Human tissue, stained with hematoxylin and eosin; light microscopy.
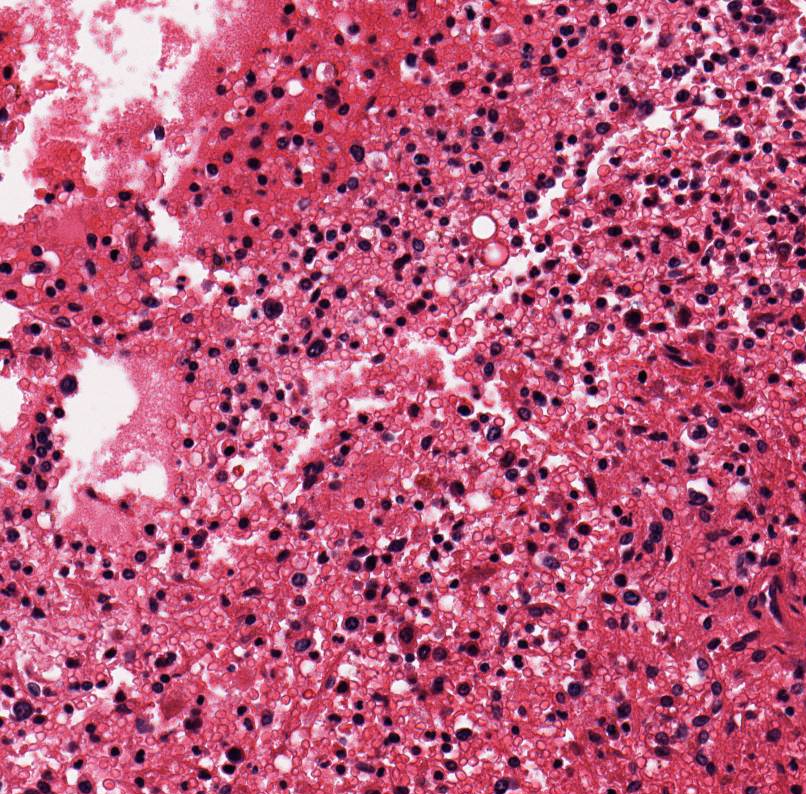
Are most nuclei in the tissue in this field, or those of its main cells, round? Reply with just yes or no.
Yes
